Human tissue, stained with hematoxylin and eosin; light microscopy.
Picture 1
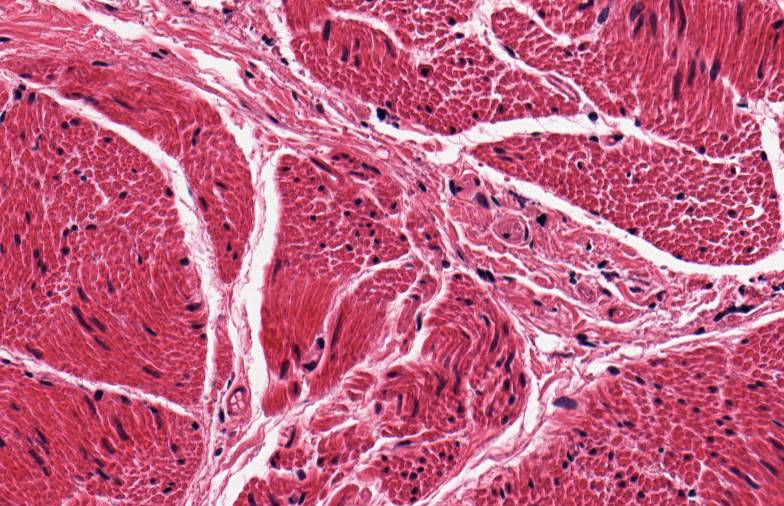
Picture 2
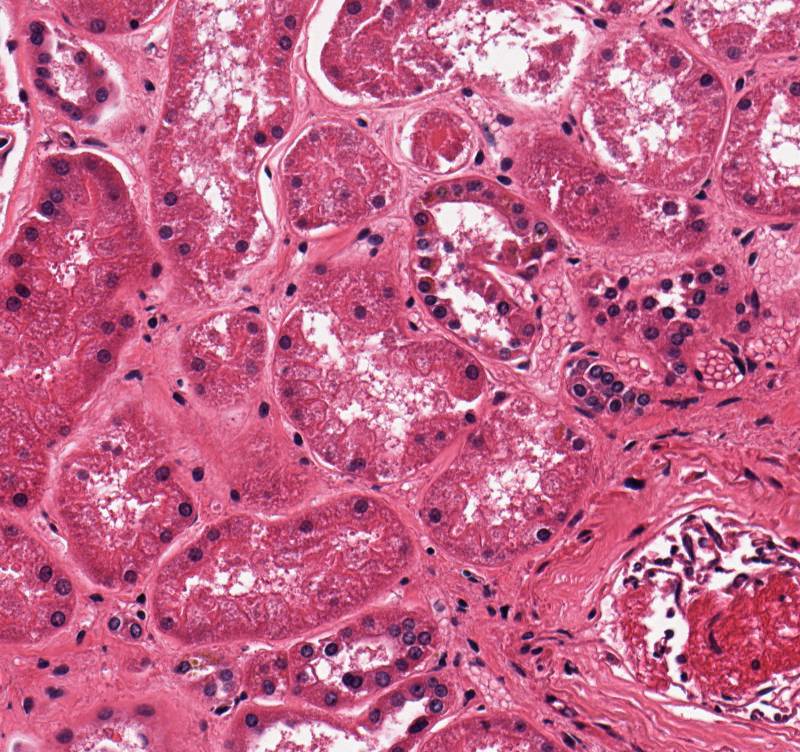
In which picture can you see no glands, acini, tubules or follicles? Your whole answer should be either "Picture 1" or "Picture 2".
Picture 1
